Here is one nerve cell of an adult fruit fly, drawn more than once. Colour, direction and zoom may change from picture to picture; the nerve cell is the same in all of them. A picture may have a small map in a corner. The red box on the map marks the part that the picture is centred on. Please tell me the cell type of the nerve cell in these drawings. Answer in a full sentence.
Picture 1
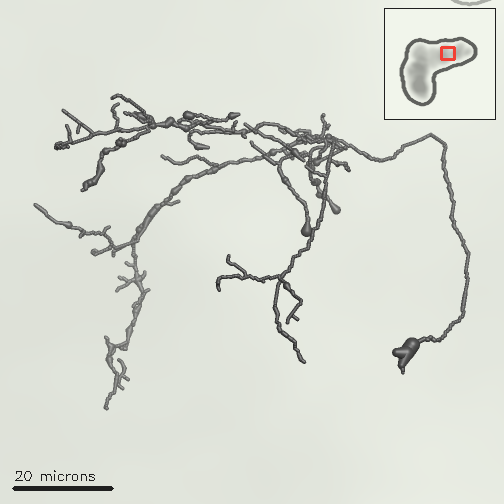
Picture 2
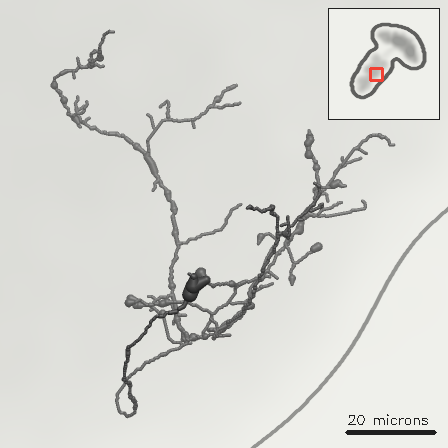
The cell type is IN11B020.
